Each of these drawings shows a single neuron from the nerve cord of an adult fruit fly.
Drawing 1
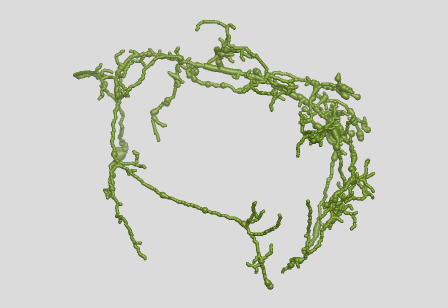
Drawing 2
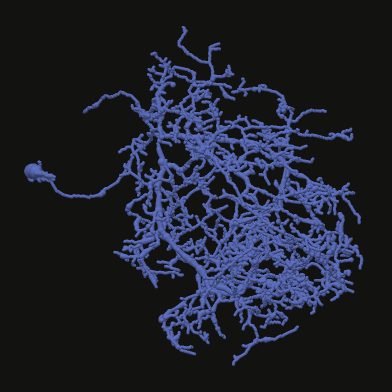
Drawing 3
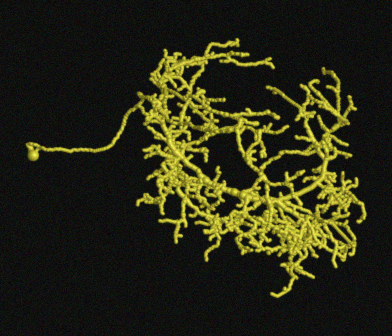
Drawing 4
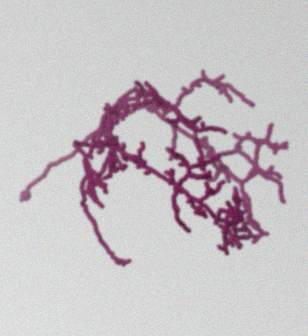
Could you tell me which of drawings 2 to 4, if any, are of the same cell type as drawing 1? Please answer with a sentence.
Drawing 4 is of the same cell type.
